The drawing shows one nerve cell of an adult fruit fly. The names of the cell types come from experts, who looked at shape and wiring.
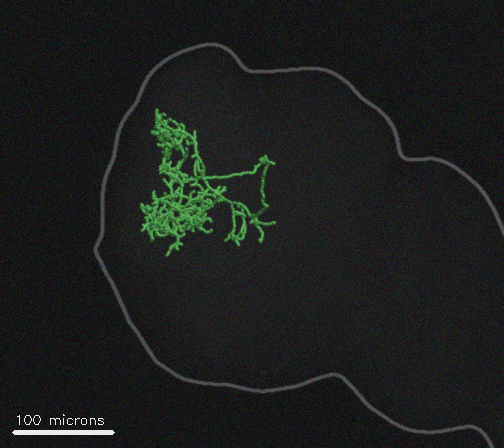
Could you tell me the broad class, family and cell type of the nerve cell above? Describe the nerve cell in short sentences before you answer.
By the scale bar it is about 150 microns tall in this view. In this view it is about as wide as it is tall. Its broad class is central-brain intrinsic neuron. Its family is hemilineage DL1_ventral. The cell type is AVLP711m.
